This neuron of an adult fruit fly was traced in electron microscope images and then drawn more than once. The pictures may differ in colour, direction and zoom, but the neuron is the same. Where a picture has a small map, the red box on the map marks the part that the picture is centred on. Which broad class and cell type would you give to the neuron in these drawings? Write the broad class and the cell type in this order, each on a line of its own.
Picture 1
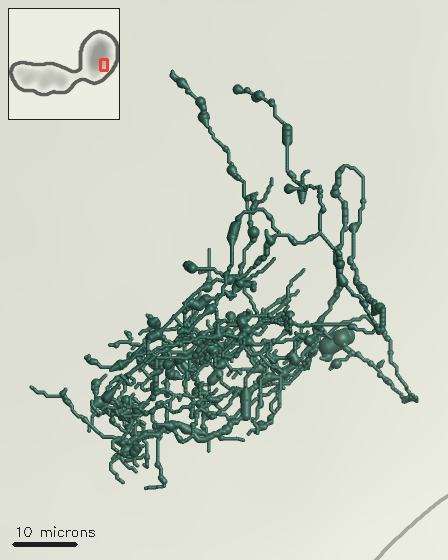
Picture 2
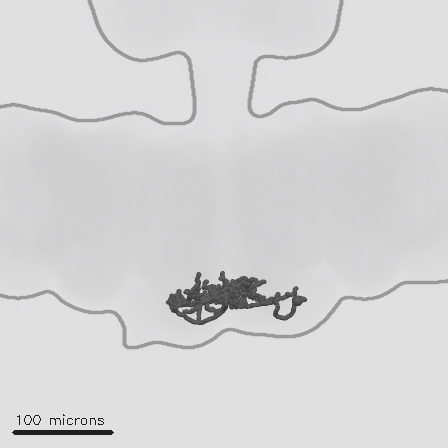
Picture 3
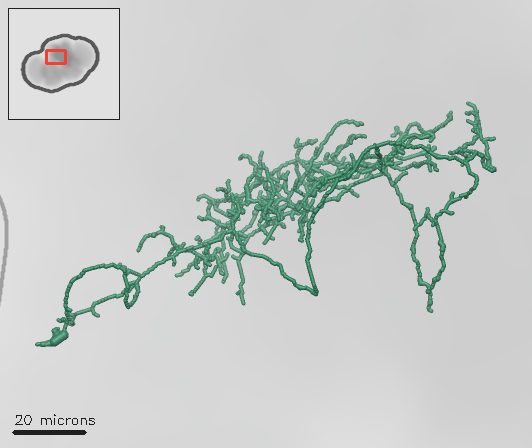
central-brain intrinsic neuron
GNG254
